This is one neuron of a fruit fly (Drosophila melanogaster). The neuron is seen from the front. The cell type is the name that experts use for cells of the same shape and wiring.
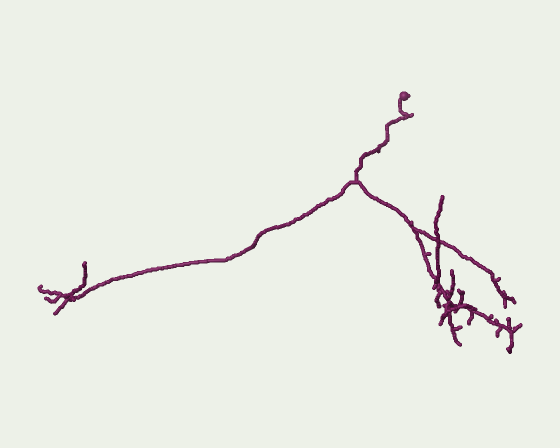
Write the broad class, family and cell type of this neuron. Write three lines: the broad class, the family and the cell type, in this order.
central-brain intrinsic neuron
hemilineage DM6_central1
CB2081_a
